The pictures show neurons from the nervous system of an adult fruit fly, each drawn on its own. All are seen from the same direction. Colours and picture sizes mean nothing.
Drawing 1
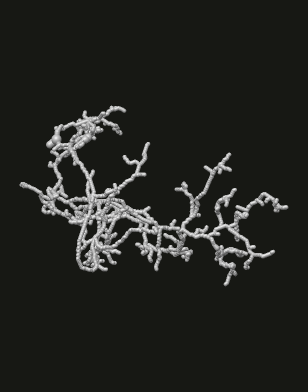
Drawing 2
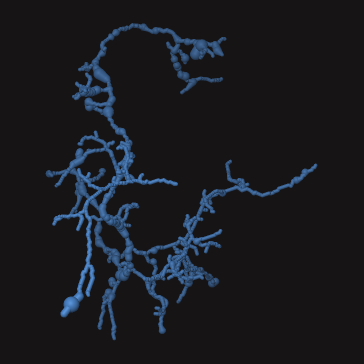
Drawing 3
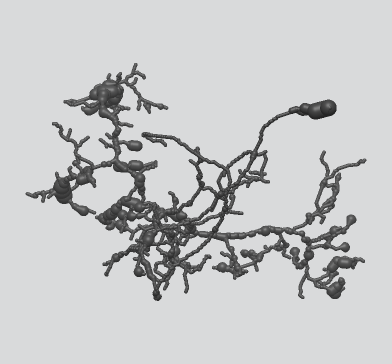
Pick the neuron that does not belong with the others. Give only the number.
2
